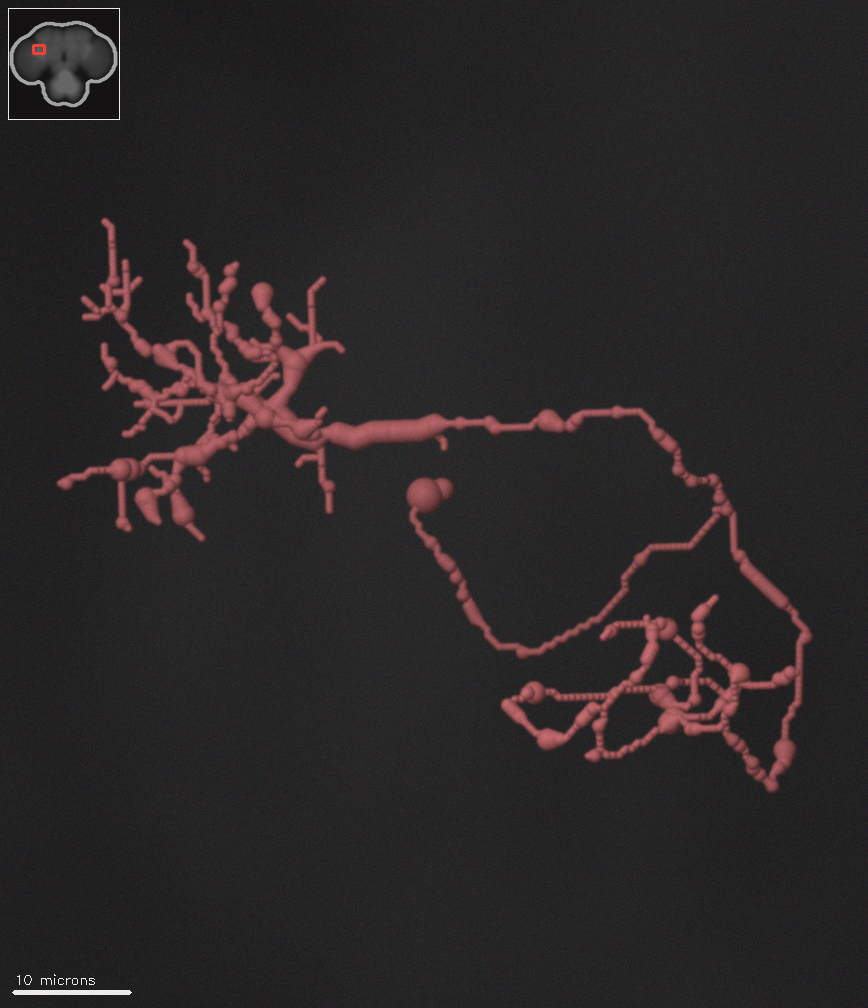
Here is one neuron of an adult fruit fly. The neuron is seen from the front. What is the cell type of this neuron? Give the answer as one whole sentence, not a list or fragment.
On the level of cell type, this neuron is LC18.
